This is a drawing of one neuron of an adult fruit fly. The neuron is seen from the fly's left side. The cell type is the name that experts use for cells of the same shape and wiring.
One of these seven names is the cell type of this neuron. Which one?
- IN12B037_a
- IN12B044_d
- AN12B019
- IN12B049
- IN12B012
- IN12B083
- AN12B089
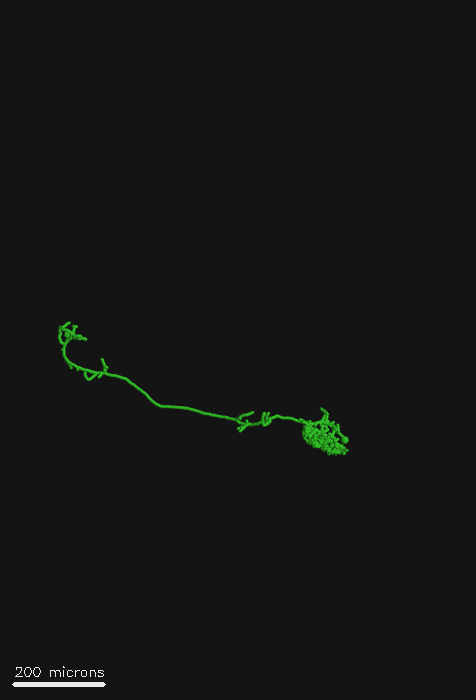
AN12B019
